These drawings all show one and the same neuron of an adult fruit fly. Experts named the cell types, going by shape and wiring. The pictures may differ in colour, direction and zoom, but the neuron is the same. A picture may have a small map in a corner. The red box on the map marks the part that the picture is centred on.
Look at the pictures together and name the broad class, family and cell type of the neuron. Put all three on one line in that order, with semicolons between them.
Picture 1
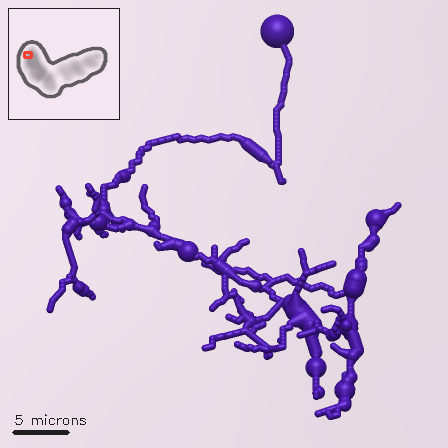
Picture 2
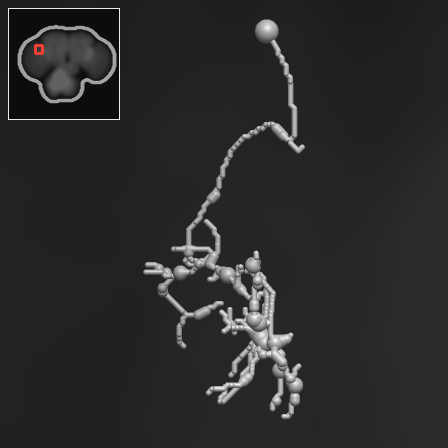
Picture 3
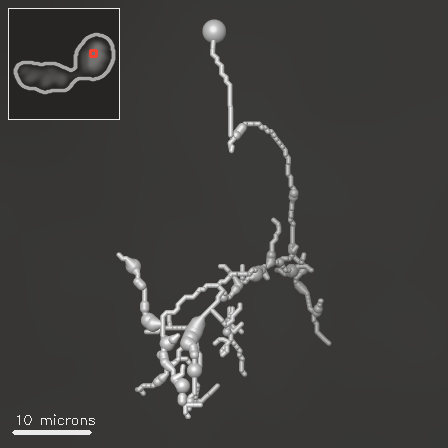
optic-lobe intrinsic neuron; Mi; Mi15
